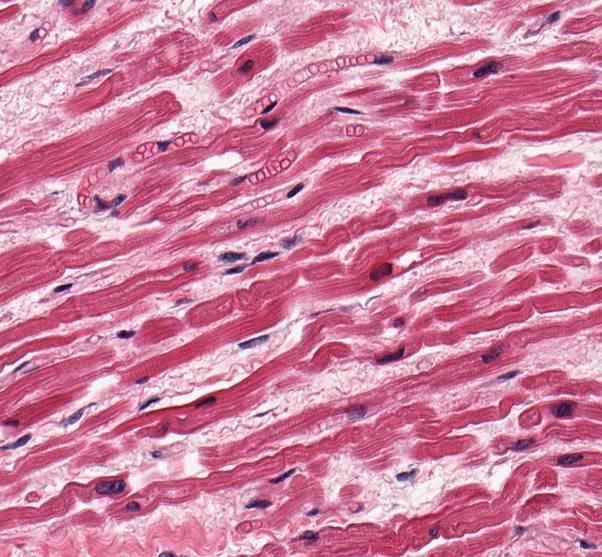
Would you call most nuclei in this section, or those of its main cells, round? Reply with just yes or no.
No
